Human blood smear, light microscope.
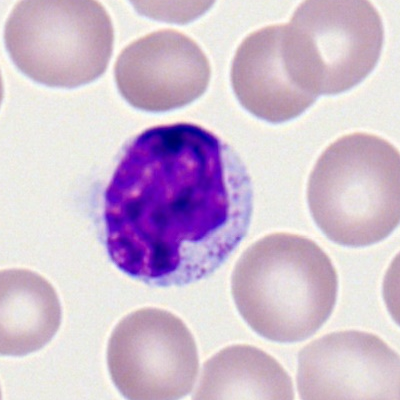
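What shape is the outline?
It is roughly round.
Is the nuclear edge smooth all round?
No; it has a notch on its lower right side, and the nucleus fills most of the cell.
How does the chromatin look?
Dark purple and clumped, with paler patches between the clumps.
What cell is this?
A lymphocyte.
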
